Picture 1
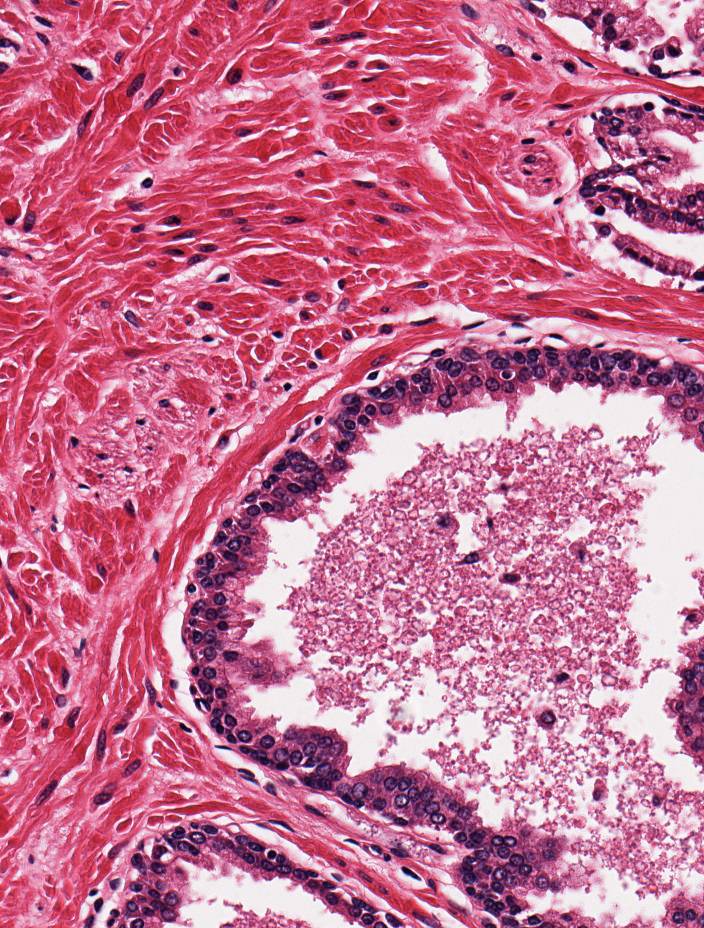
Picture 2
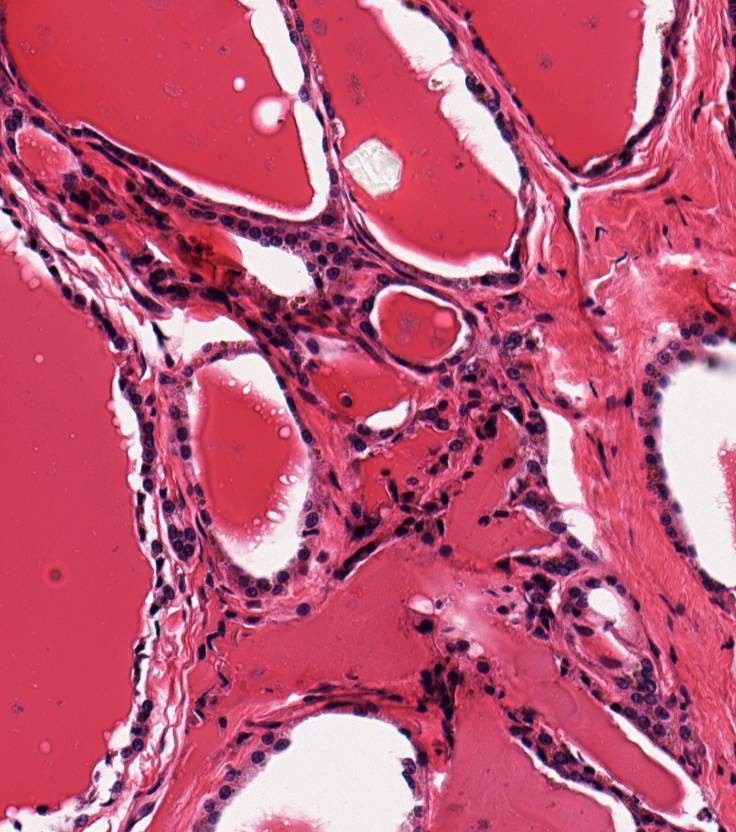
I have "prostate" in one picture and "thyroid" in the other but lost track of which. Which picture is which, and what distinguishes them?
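Here the prostate is in picture 1, and the thyroid in picture 2. In picture 1, smooth muscle fills the upper left, and its bundles run in several directions, some cut lengthwise and some across. Glandular spaces lined by epithelium lie along the right side and bottom, and a thin band of elongated spindle cells wraps closely around the large gland's epithelium. Notice that no fat cells appear anywhere. Picture 2 is packed instead with closed follicles of very unequal size, largest at the top and left edge, smaller ones clustered in the centre. Their lumens are filled with homogeneous, deeply eosinophilic pink colloid, and near the top centre one follicle's colloid holds a pale, angular, glassy crystal. On the right, bands of pink fibrous stroma run mostly from top to bottom between the follicles.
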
